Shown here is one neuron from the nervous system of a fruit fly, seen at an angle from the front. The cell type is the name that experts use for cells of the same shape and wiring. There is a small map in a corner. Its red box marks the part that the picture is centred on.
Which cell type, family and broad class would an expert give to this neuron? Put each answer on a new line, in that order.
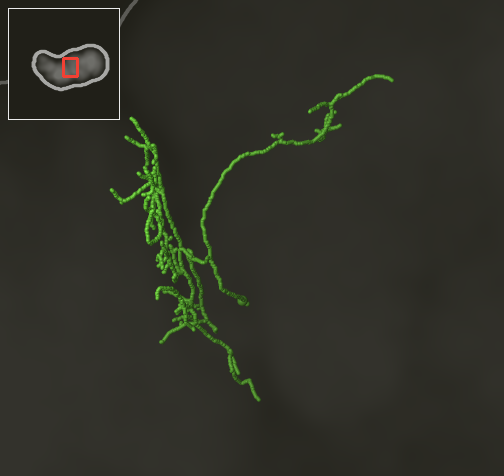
LT70
LT
visual centrifugal neuron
